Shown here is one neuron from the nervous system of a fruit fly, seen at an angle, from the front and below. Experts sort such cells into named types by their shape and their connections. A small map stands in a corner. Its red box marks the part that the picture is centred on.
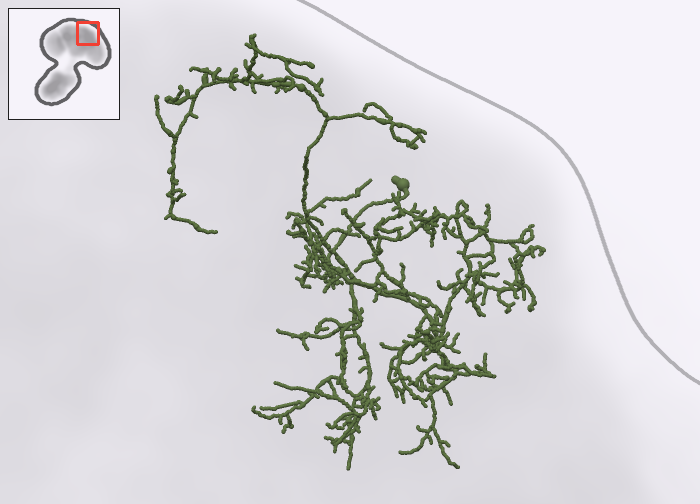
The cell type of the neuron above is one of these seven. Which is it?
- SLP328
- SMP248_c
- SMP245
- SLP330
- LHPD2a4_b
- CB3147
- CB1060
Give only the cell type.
SMP245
